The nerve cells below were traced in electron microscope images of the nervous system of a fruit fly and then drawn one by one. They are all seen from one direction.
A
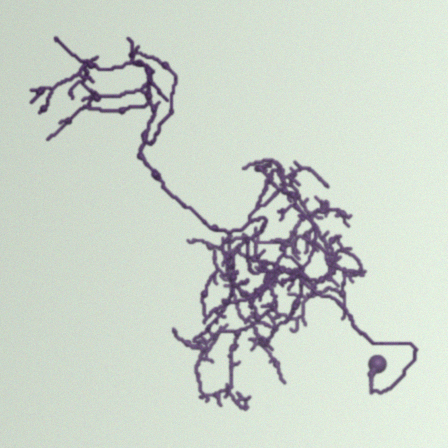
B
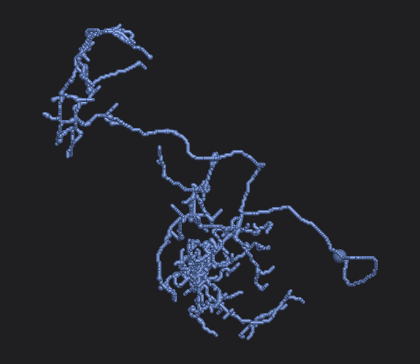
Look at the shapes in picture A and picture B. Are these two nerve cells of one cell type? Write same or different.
different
